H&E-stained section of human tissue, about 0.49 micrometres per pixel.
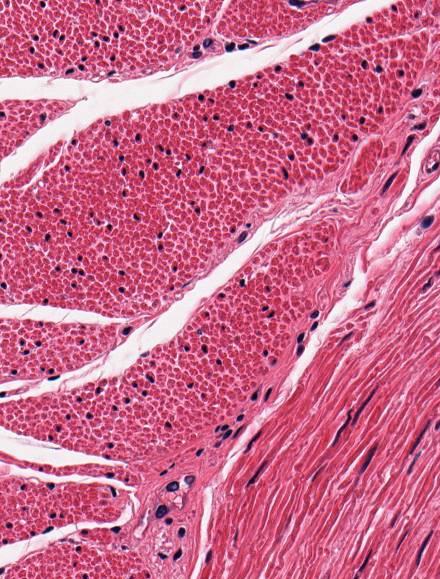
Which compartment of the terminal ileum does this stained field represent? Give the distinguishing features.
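Smooth muscle. Most of the field, from upper left, shows cells cut across; the lower right corner shows cells cut lengthwise, running obliquely from upper right to lower left, without cross-striations.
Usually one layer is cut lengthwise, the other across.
A narrow band of loose, paler pink connective tissue separates the two, running diagonally from lower centre to upper right.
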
